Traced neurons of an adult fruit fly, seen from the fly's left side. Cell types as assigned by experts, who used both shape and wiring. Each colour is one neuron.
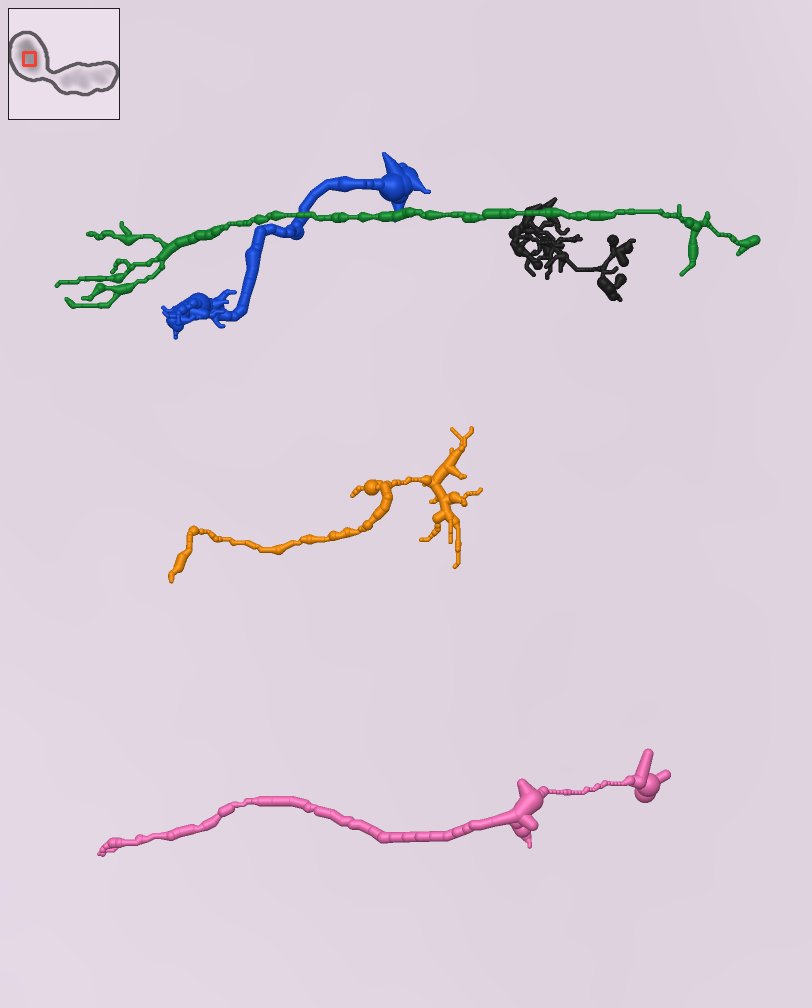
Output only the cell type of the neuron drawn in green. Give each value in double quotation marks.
"L4"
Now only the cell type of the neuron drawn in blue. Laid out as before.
"L2"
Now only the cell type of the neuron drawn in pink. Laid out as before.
"L1"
